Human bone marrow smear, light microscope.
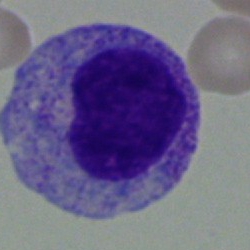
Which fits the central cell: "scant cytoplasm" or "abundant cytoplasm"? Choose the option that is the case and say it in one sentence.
The cell has plenty of cytoplasm around its nucleus.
